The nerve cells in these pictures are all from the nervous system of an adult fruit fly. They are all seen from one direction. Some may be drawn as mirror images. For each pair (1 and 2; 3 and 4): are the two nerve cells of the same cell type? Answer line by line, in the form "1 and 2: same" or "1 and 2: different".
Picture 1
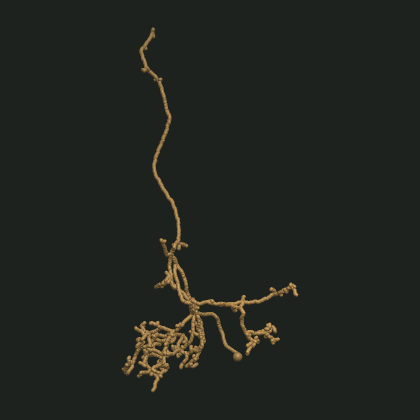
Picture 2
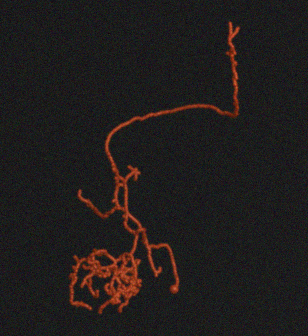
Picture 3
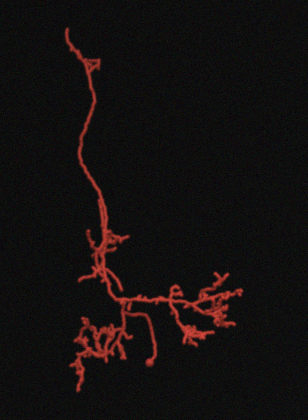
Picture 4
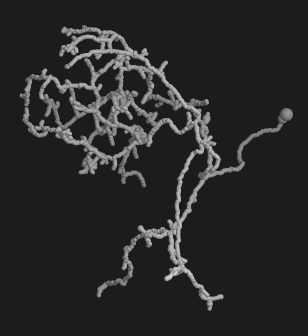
1 and 2: different
3 and 4: different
